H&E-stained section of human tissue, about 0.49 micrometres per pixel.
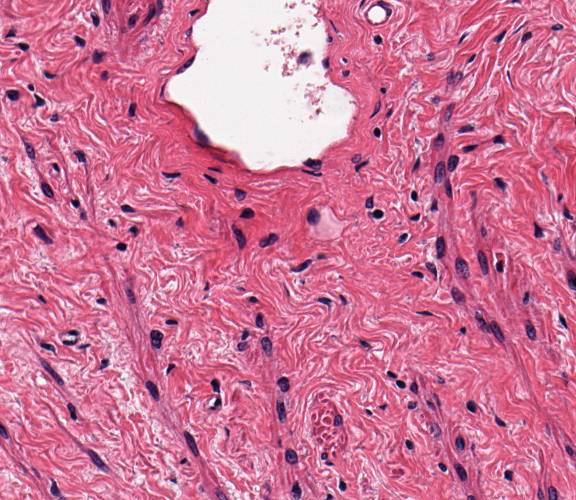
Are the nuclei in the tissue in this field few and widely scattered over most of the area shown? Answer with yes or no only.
Yes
